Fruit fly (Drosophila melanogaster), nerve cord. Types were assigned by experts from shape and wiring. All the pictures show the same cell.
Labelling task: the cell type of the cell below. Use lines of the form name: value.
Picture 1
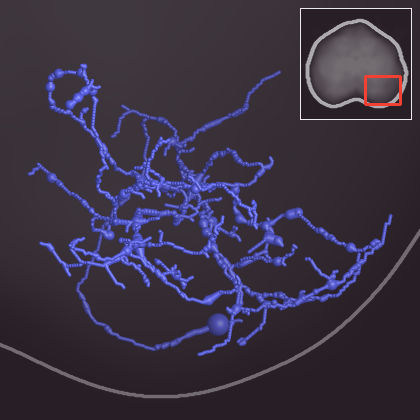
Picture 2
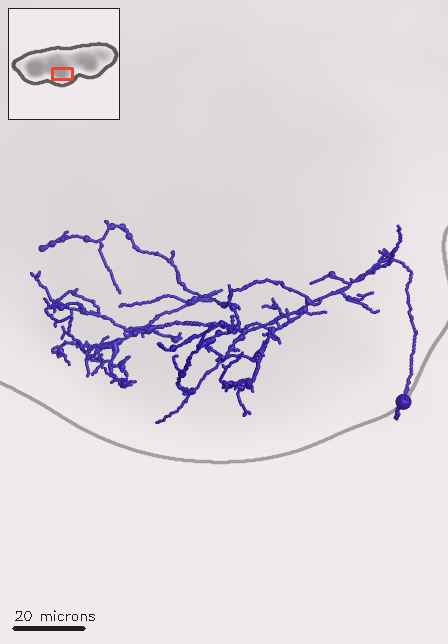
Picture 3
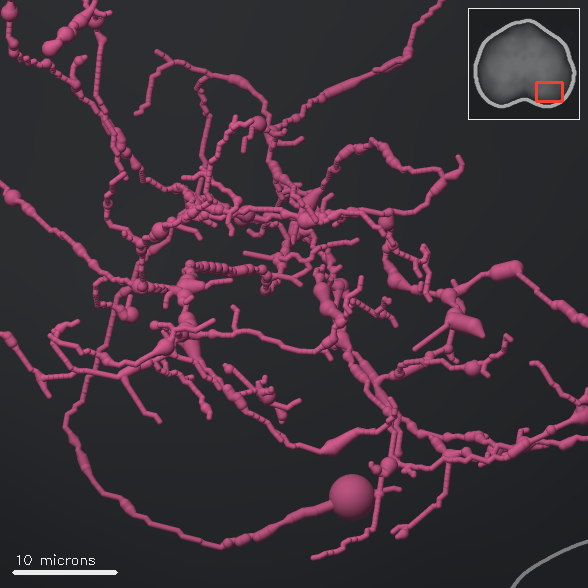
cell type: IN20A.22A074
